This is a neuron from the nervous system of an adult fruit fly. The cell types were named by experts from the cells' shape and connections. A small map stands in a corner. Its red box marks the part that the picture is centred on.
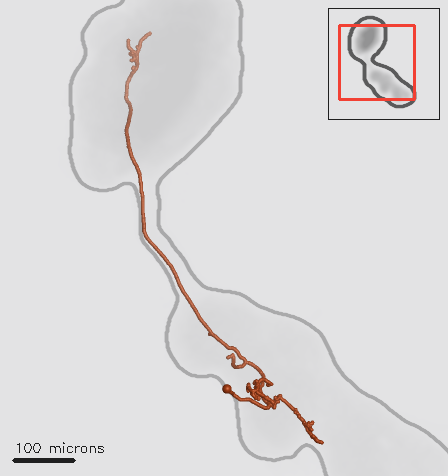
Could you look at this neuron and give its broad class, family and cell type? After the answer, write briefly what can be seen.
It is an ascending neuron. Its family is hemilineage 10B. The cell type is AN10B045. The cell body is at the bottom of the picture. From top to bottom in the picture it spans about 700 microns.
